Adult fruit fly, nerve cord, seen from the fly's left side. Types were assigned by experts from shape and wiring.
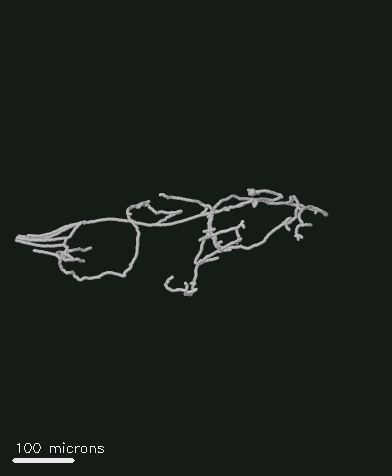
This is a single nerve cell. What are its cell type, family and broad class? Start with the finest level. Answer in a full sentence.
Type AN09A005 of hemilineage 09A, an ascending neuron.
